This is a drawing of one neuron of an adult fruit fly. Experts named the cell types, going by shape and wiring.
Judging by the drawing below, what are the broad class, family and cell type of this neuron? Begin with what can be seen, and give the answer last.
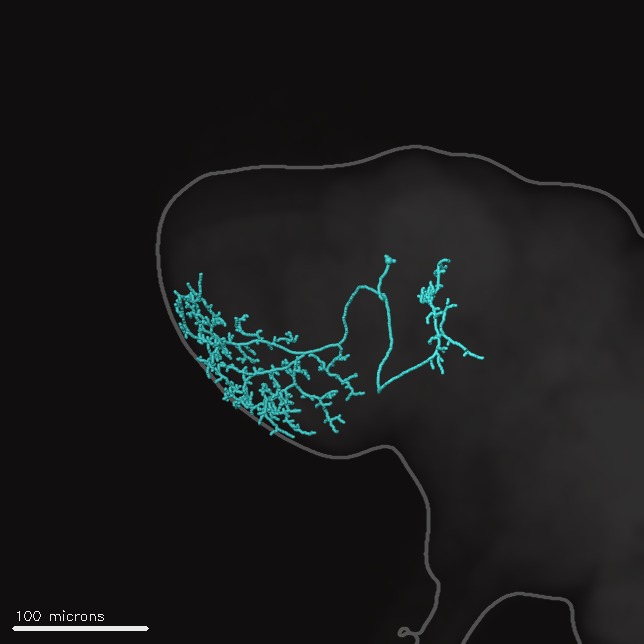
It is in the brain and does not reach the nerve cord. Its cell body lies in the middle of the picture. By the scale bar it is about 250 microns wide in this view. Its broad class is visual projection neuron. Its family is MeVP. Its cell type is MeVP48.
